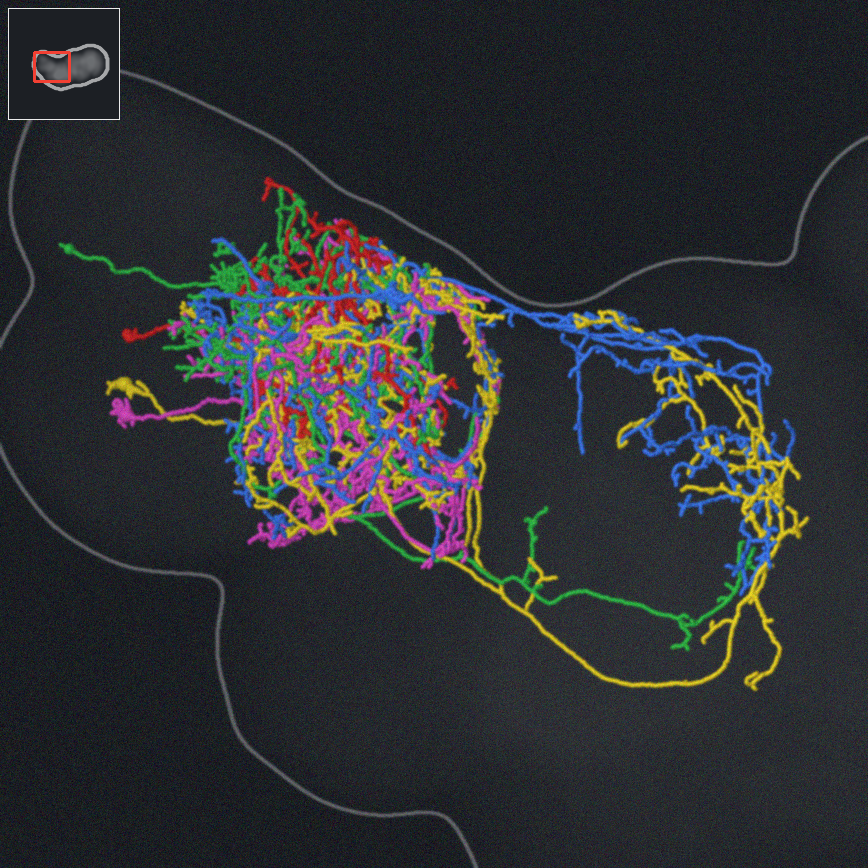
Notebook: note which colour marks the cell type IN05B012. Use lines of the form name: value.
colour: magenta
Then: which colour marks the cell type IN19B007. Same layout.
colour: blue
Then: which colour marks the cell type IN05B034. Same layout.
colour: green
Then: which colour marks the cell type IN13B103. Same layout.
colour: red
